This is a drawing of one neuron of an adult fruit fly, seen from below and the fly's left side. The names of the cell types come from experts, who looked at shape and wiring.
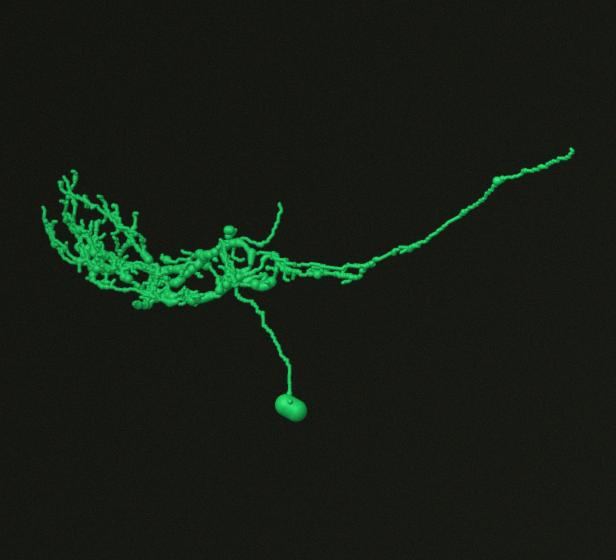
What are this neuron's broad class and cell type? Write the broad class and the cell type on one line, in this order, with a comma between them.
central-brain intrinsic neuron, CB1463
